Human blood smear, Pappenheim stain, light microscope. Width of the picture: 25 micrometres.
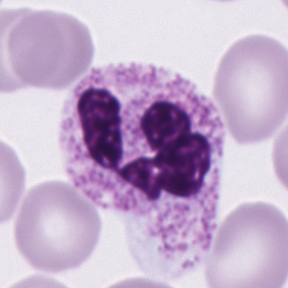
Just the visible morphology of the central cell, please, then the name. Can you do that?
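Let me see: the chromatin is dark purple and coarsely clumped. There is plenty of pale pinkish-lilac cytoplasm, with many small pinkish-violet granules scattered through it, though the lower part is a paler zone with fewer granules. It measures about 17 by 14 micrometres. So, a segmented neutrophil.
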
